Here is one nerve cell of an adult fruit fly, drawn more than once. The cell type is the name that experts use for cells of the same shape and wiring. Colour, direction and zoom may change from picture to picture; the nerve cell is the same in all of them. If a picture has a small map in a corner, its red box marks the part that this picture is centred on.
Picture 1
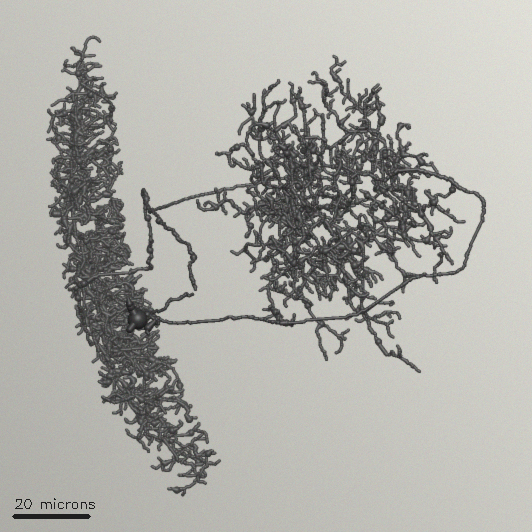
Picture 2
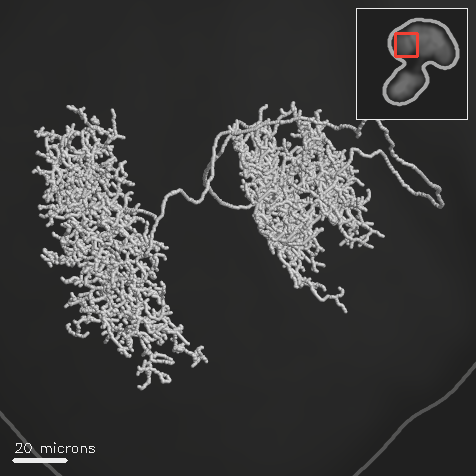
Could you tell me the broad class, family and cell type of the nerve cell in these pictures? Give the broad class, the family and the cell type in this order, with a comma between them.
optic-lobe intrinsic neuron, MeLo, MeLo8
